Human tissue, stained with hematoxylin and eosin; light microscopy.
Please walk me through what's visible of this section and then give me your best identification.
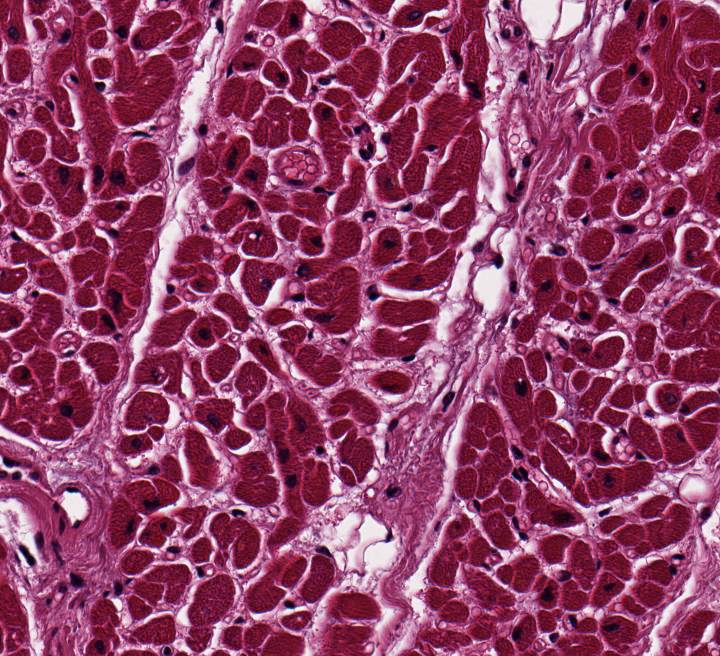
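Closely packed muscle fibres over most of the field, grouped by pale fibrous septa running roughly top to bottom. Fibres mostly cut across or obliquely, so profiles rounded and irregular. Nuclei, where visible, single and near the fibre centre. Septa of pale pink, loose, wavy collagen with scattered dark elongated nuclei. Site: left ventricle of the heart.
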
